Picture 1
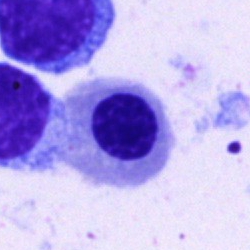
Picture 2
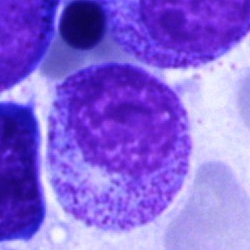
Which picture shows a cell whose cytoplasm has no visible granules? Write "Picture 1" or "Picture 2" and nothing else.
Picture 1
